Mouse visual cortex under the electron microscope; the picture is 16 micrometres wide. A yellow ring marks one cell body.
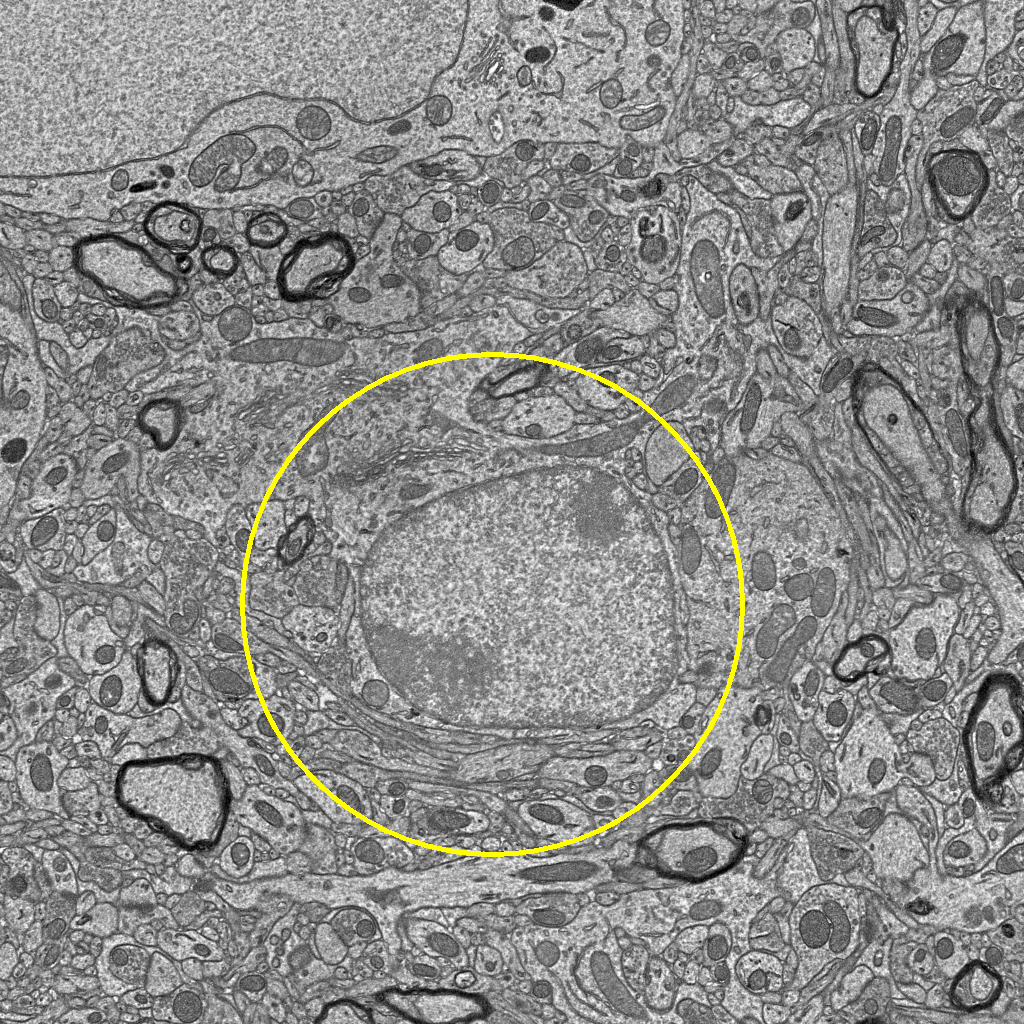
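Astrocyte in mouse visual cortex: its nucleus is a large oval sitting wholly inside the ring, smooth in outline with no deep infoldings. Two big darker chromatin patches hug the envelope, one upper right and one lower left. Along the lower side of the nucleus runs a band of long, thin, parallel profiles.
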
